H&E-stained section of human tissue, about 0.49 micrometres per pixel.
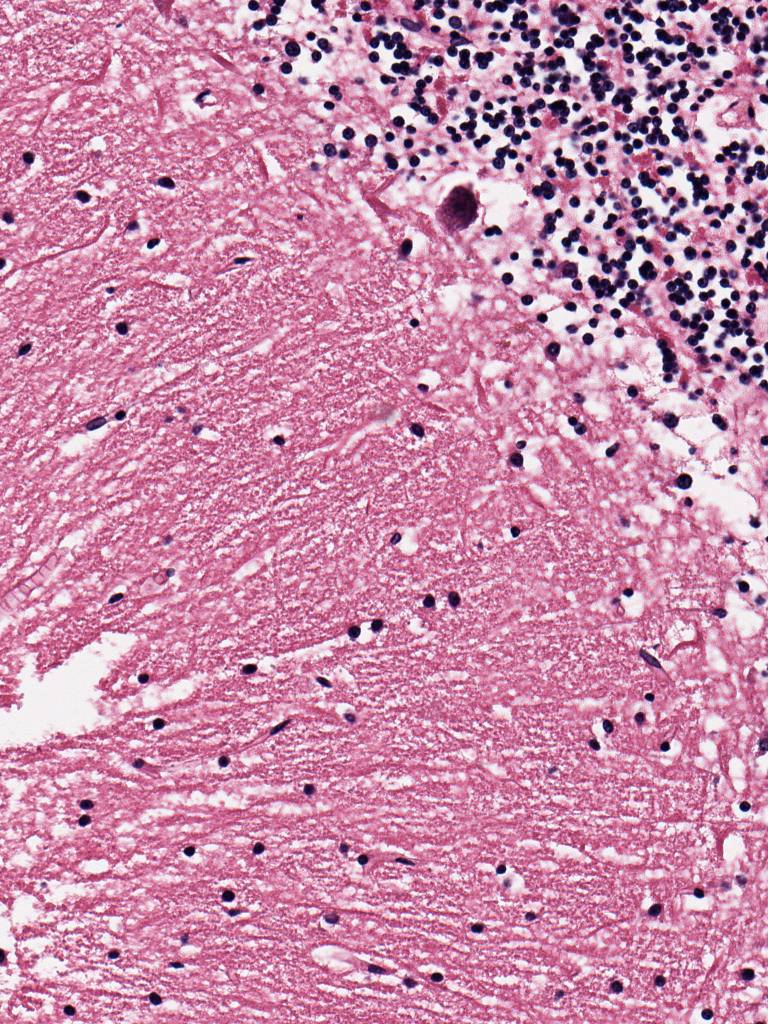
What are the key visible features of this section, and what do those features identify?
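Upper right corner: densely crowded small round dark nuclei, scarcely any cytoplasm. Its edge runs diagonally from top centre towards the right edge, and at its top-centre end sits a cell body much bigger than any neighbour. Remainder: pale pink fibrillary tissue, sparse nuclei. Name: cerebellum.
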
